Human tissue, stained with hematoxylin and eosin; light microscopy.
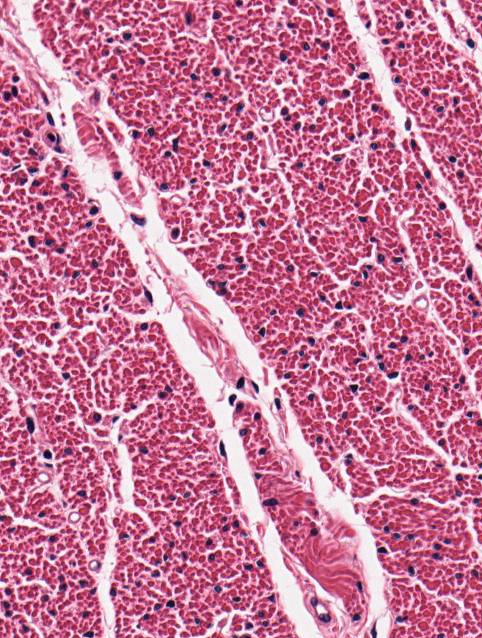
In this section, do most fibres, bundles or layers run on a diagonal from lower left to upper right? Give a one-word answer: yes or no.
No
